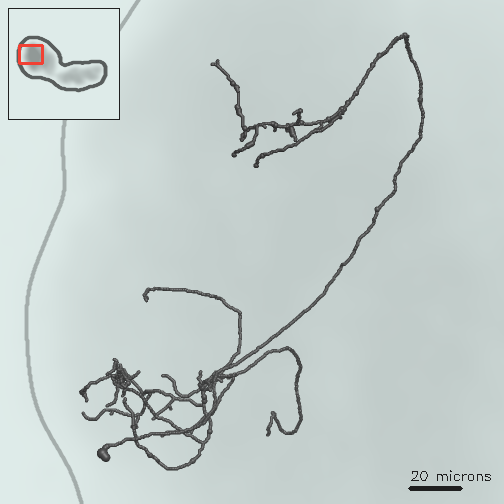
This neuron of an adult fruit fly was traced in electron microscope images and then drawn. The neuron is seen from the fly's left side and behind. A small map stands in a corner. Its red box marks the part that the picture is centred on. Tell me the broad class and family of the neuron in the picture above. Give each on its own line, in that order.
central-brain intrinsic neuron
hemilineage ALlv1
